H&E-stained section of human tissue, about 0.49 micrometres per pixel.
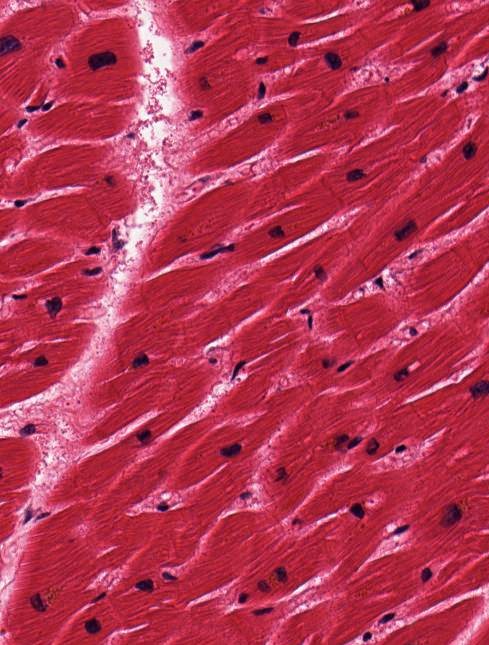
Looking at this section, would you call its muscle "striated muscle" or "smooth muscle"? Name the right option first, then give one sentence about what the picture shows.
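Striated muscle. The muscle cytoplasm is deep pink and shows fine striations.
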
